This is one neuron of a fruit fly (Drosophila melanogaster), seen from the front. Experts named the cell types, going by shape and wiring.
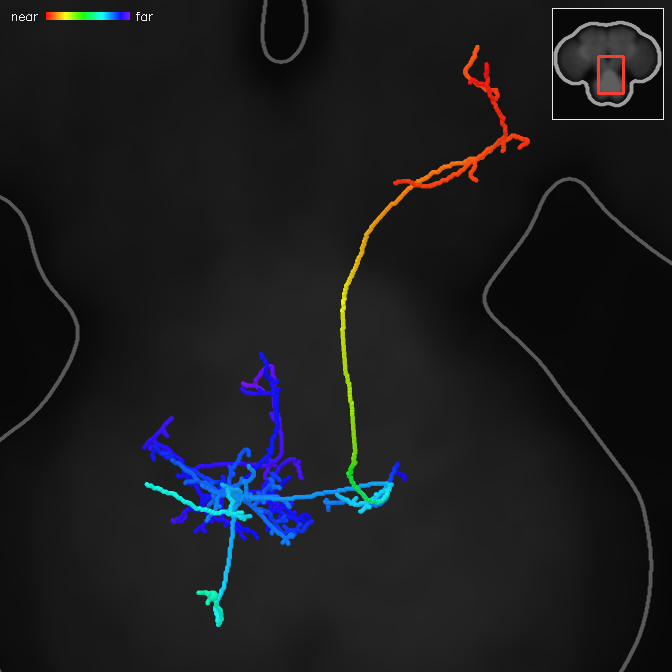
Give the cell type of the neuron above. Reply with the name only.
AN07B116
